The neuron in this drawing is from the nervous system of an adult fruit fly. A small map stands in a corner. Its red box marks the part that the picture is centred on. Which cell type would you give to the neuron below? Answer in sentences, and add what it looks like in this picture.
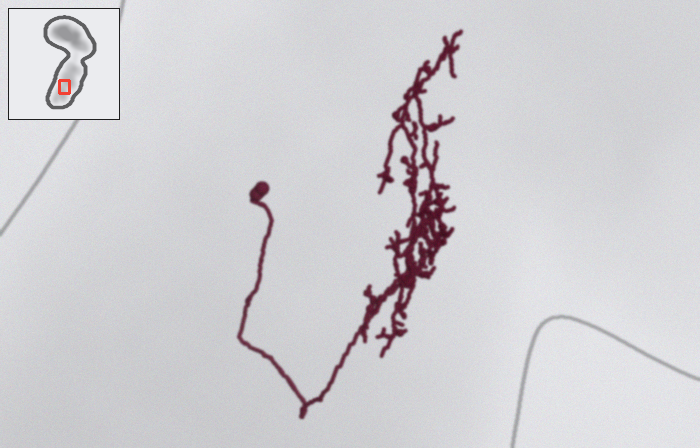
Its cell type is IN09A086. This is a nerve-cord intrinsic neuron. The cell body can be seen in the middle of the picture. Dozens of branch ends can be seen.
